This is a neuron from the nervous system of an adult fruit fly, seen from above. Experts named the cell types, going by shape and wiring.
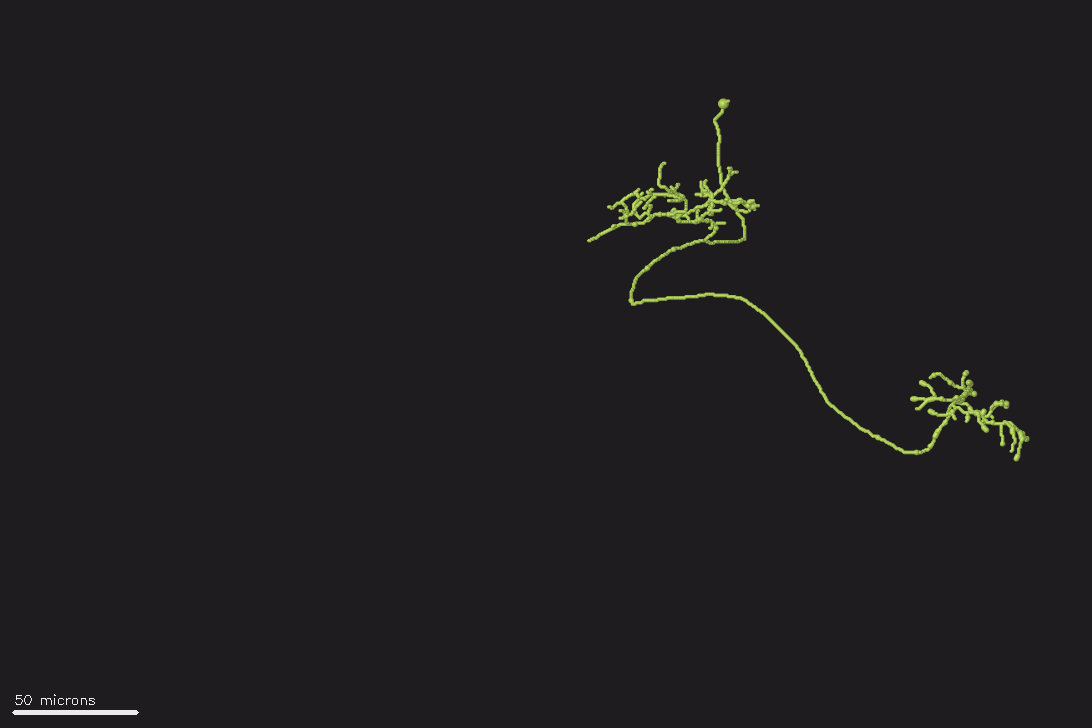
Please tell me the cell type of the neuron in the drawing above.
CB2004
